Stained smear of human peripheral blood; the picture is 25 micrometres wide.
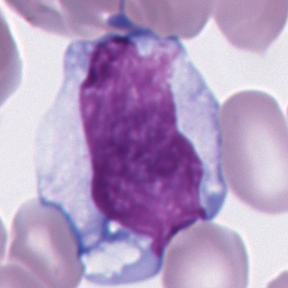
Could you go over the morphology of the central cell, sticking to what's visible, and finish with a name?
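You'll notice the central cell has an irregular, angular outline rather than a round one. Its nucleus is elongated, running from top to bottom. That nucleus sits off-centre, so the band of cytoplasm is wider on its left than on its right. The cytoplasm itself is pale grey-blue. It's a monocyte.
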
